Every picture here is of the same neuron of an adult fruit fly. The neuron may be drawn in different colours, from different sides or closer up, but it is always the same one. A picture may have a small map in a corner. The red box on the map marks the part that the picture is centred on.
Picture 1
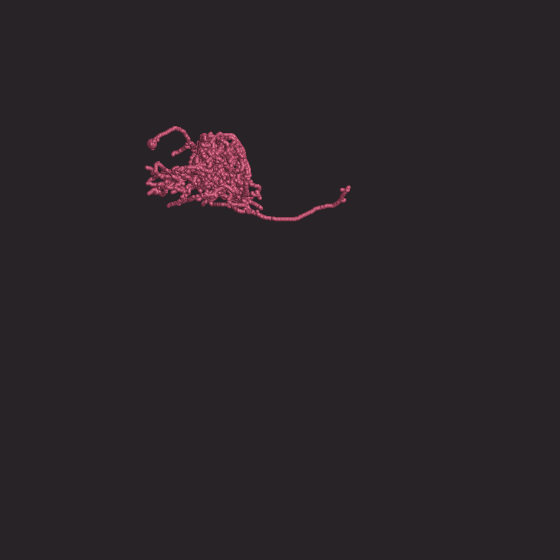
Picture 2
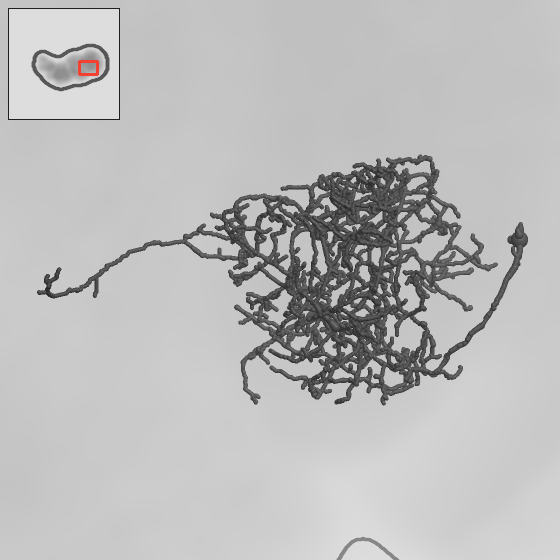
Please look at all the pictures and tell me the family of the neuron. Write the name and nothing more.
hemilineage ALl1_dorsal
